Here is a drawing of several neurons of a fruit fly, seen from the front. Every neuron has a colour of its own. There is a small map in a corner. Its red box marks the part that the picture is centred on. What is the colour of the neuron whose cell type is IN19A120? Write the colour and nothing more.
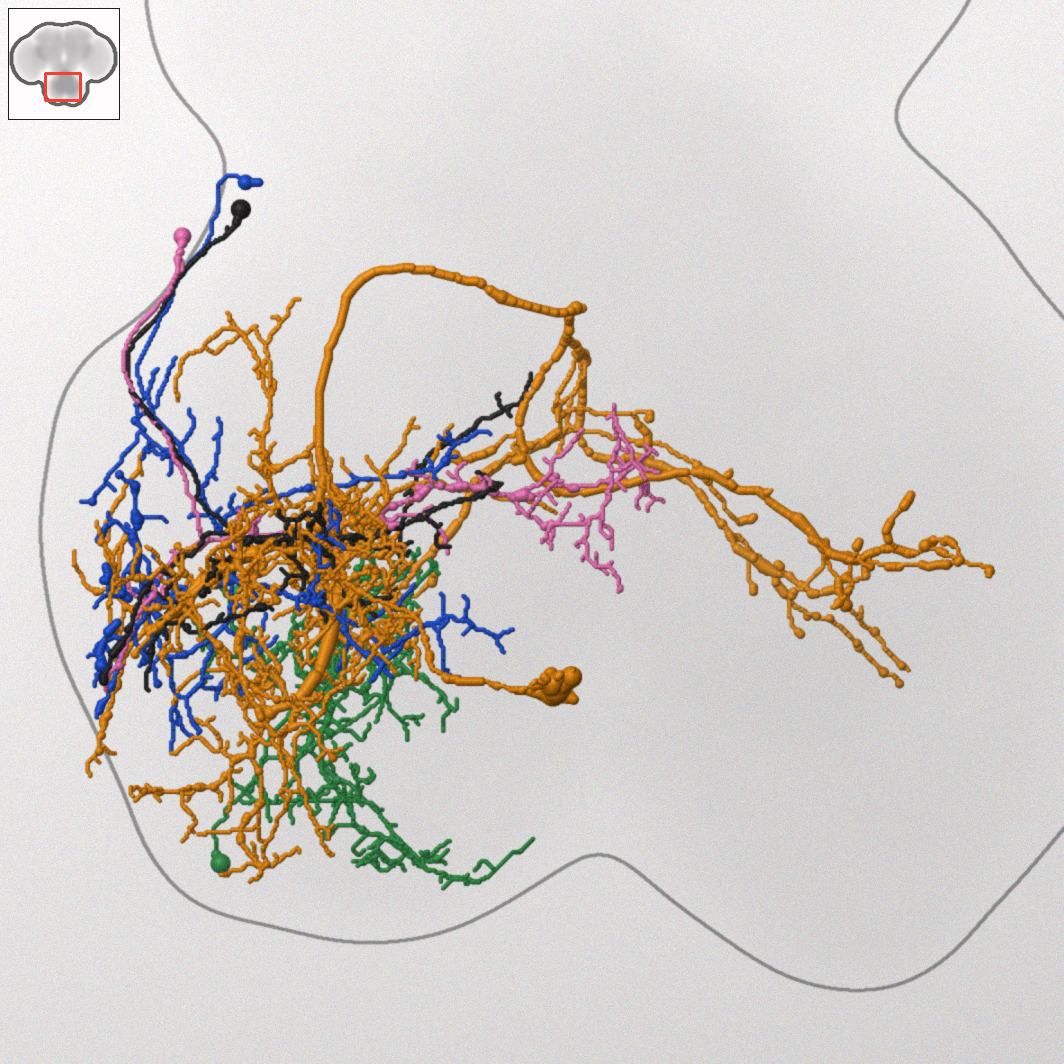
black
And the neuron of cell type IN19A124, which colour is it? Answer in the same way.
blue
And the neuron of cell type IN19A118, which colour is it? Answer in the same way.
pink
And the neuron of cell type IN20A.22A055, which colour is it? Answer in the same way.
green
